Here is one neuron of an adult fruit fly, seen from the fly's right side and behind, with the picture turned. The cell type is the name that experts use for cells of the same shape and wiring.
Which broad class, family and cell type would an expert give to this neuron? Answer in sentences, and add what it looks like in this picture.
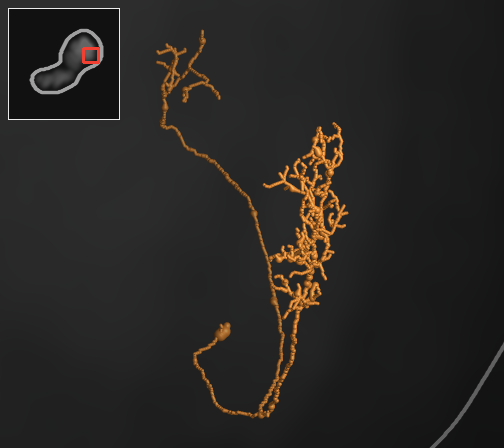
Its broad class is optic-lobe intrinsic neuron. Its family is MeLo. The cell type is MeLo4. Its cell body lies at the bottom of the picture. The picture shows dozens of branch ends.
